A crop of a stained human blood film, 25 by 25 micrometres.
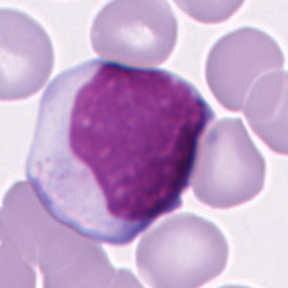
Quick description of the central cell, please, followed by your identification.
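The nucleus lies off-centre, toward the upper right of the cell. A few fine purple granules are scattered in the lower-left cytoplasm. No vacuoles are visible in the cytoplasm, and the cell surface has no hair-like projections. The cell is a large granular lymphocyte.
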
